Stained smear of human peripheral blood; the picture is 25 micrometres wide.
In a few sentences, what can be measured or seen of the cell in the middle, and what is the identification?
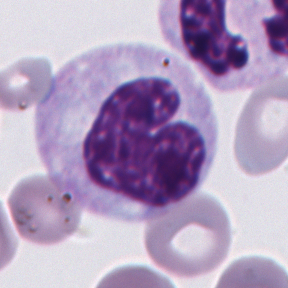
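The cell has a smooth, round outline. Its nucleus, about 11 micrometres across, has a deep notch on the upper right side. There's plenty of cytoplasm, a pale grey-lilac, and it's widest on the left of the nucleus. This one's a band neutrophil.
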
